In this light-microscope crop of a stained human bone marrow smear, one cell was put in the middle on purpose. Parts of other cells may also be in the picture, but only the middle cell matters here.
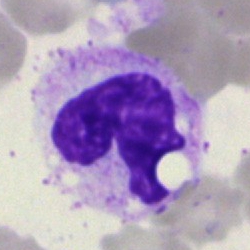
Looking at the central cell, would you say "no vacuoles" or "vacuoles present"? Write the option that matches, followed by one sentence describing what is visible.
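Vacuoles present. A single round clear vacuole lies at the lower right, pressing against the nucleus.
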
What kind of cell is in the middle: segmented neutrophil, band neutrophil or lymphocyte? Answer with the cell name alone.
band neutrophil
